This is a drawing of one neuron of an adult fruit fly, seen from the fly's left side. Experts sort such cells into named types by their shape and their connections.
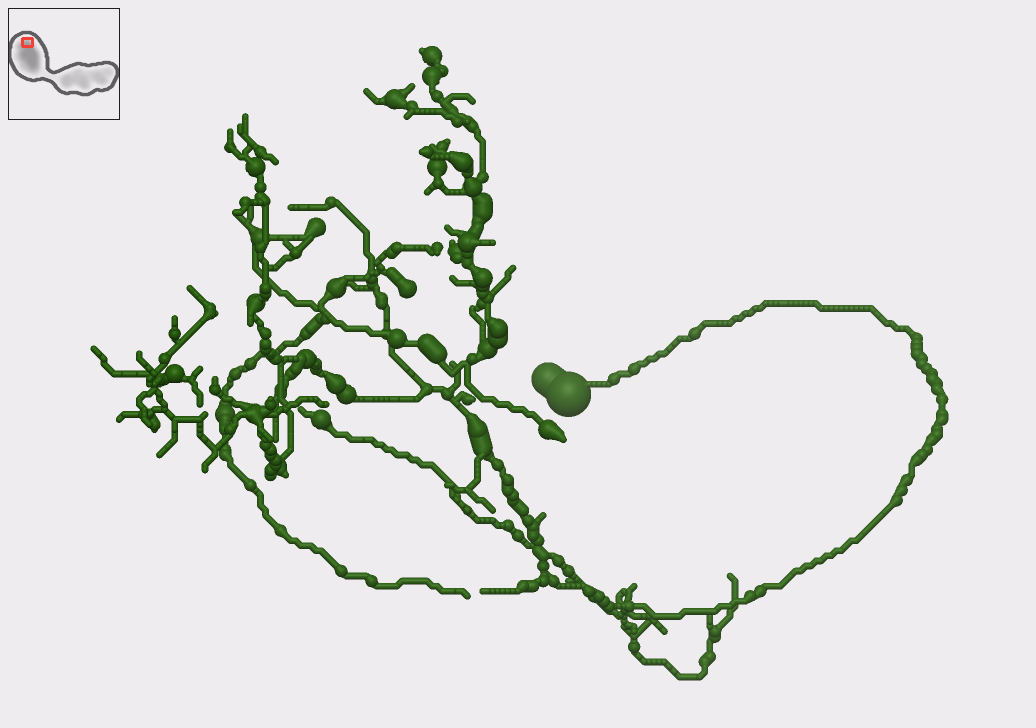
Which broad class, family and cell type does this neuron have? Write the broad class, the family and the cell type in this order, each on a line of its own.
central-brain intrinsic neuron
hemilineage SLPad1_posterior
CB3399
